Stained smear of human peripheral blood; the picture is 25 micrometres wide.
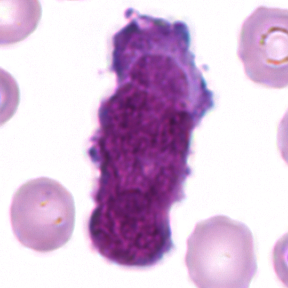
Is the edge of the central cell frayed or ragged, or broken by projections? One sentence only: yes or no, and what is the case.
Yes, projections, blebs or tags, or a frayed edge, mark the outline of the cell.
